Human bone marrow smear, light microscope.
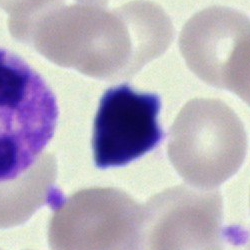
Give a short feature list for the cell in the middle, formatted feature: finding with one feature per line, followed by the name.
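Outline: angular, several pointed corners
Nuclear stain: uniformly very dark blue-purple
Chromatin: dense and solid, I see no open or lacy pattern
Cytoplasm: little or none visible around the dark mass
Name: lymphocyte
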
